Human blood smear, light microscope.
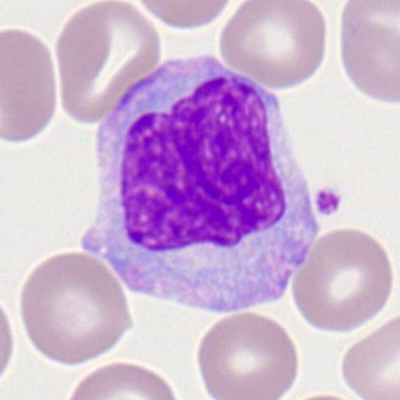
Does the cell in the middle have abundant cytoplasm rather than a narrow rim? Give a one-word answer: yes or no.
Yes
